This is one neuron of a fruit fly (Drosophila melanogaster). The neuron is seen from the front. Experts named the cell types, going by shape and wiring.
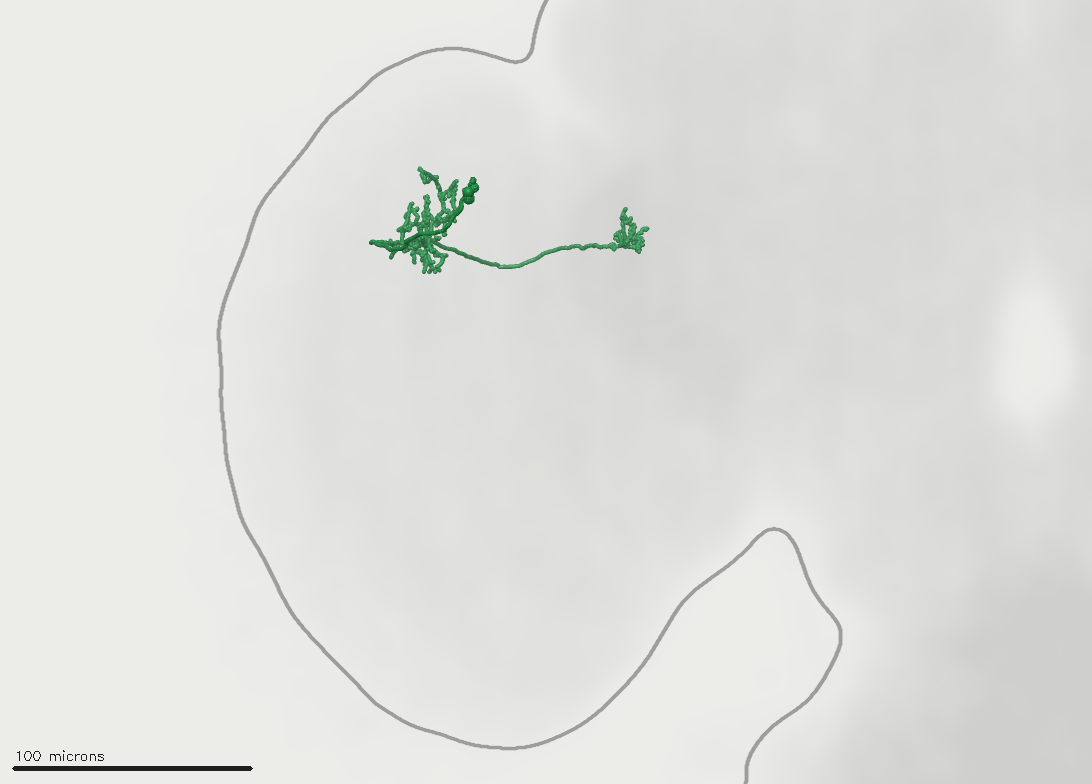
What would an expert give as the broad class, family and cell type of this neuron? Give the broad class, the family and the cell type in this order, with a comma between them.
optic-lobe intrinsic neuron, Tm, Tm38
